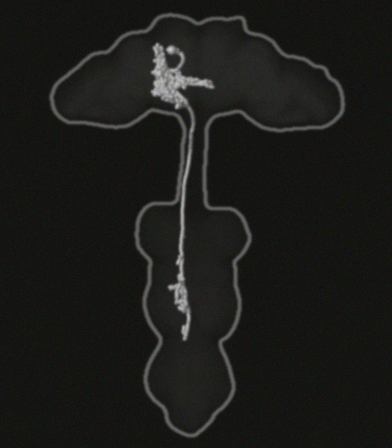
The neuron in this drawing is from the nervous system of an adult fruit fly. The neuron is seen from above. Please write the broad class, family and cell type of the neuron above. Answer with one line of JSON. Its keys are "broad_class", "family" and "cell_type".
{"broad_class": "descending neuron", "family": "hemilineage MD3", "cell_type": "DNg99"}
